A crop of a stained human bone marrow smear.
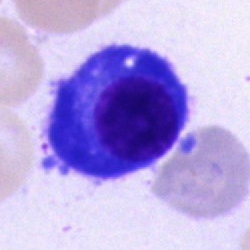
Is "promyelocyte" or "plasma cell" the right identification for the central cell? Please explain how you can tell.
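It is a plasma cell. First, the cytoplasm: it stains a deep blue. Second, the area beside the nucleus: a paler crescent of cytoplasm lies against its left side. Third, a single small clear spot sits in the cytoplasm above the nucleus. Last, the surface: small rounded blebs stand out from it, most of them at the lower left.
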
